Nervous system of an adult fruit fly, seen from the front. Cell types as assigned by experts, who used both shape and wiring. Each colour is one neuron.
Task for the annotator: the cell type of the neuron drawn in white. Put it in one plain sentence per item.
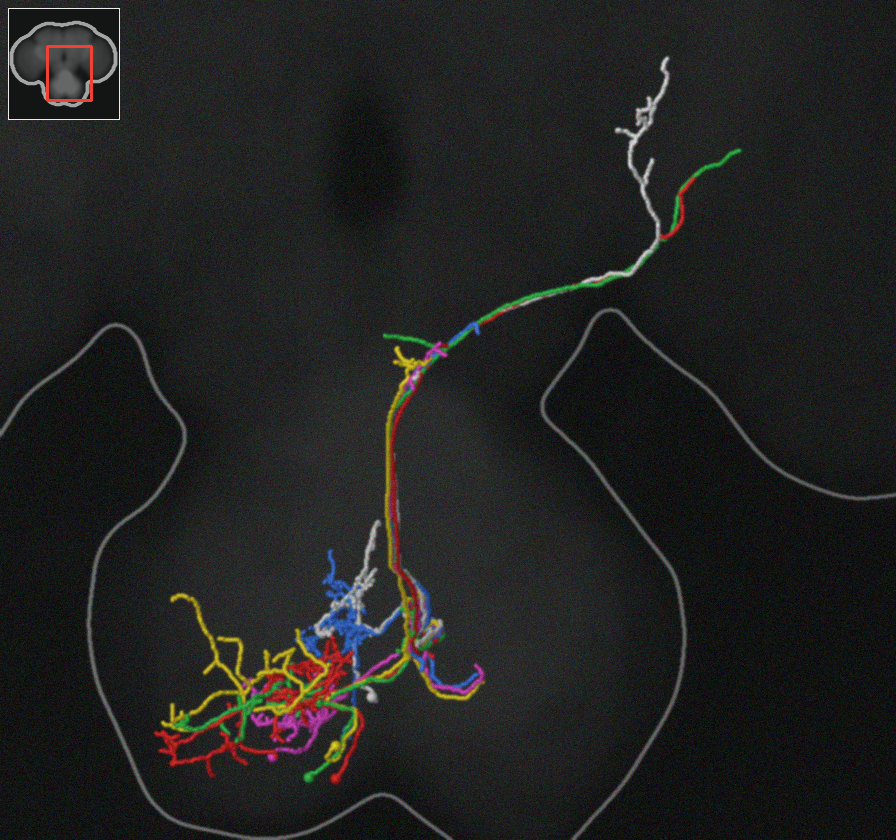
The cell type is AN10B045.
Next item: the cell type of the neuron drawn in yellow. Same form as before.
The cell type is AN10B046.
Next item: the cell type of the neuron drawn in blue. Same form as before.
The cell type is AN10B039.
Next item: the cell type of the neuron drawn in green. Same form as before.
The cell type is AN10B047.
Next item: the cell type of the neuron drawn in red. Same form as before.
The cell type is AN10B034.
